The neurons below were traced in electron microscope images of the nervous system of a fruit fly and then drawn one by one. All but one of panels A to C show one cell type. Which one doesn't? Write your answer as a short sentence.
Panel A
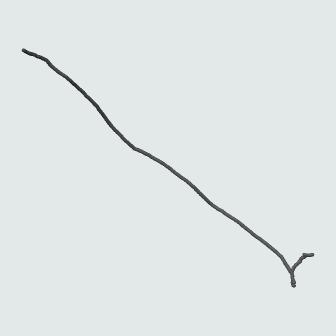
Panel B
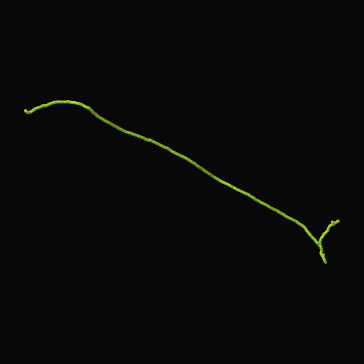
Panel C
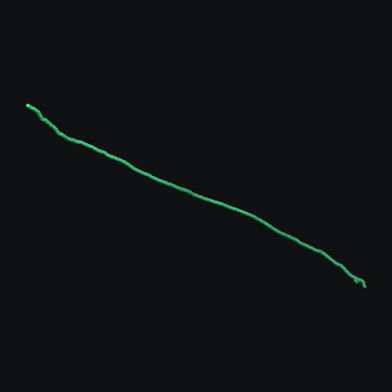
Panel C is the odd one out.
